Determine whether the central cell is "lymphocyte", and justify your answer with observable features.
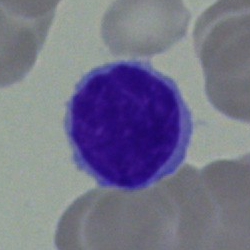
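Outline roughly round. Cytoplasm: thin, pale blue rim around the nucleus.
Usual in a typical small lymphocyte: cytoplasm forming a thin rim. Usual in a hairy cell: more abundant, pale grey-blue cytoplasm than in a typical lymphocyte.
Thin rim therefore favours lymphocyte and counts against hairy cell. Chromatin dense, dark purple throughout; no distinct nucleoli. No visible granules in the cytoplasm.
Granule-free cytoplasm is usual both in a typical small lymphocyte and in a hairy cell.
Absence of granules fits both names. Red cells lie against the cell at top and bottom. Verdict: lymphocyte fits.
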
